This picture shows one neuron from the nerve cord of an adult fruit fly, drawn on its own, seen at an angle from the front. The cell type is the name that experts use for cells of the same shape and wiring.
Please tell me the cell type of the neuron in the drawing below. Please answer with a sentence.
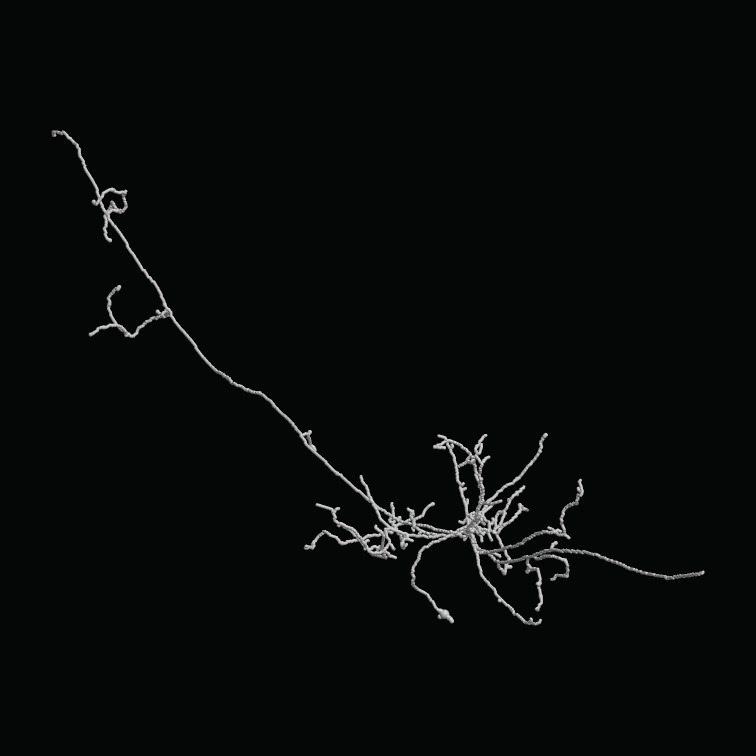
The cell type is AN05B069.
